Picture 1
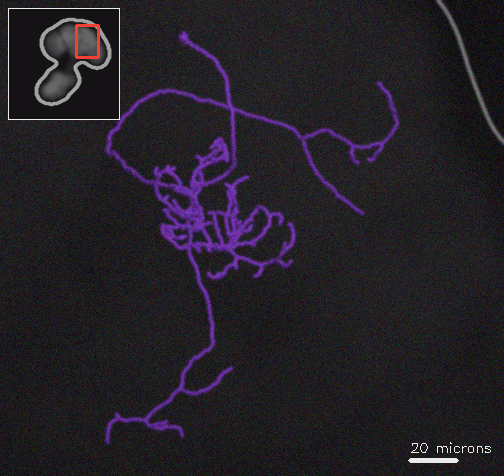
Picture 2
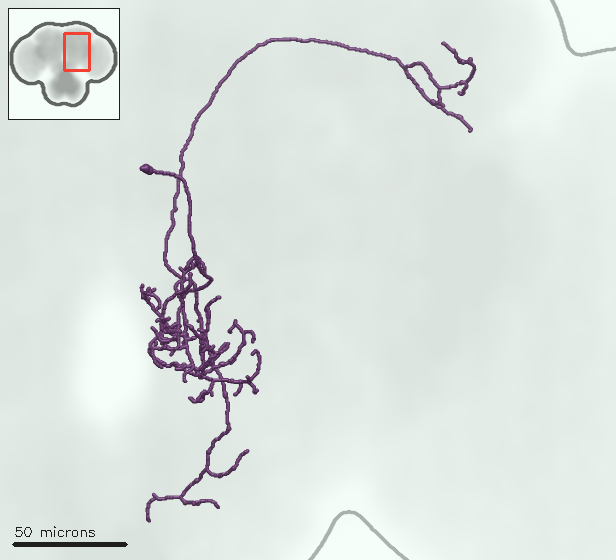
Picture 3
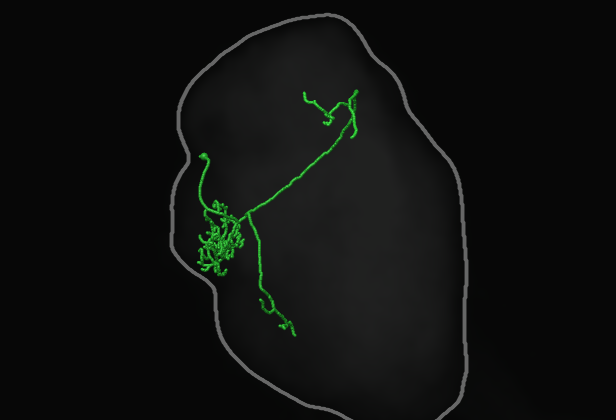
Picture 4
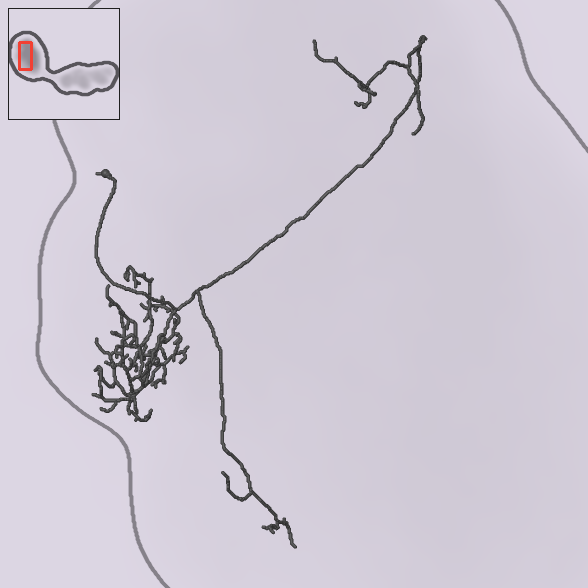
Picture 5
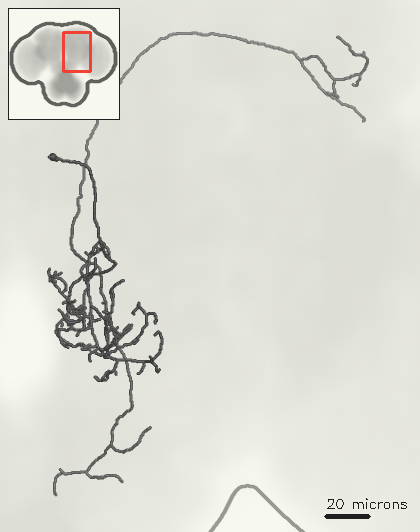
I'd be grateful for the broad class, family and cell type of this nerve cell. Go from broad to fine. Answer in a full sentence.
A central-brain intrinsic neuron of hemilineage ALad1, type M_adPNm5.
